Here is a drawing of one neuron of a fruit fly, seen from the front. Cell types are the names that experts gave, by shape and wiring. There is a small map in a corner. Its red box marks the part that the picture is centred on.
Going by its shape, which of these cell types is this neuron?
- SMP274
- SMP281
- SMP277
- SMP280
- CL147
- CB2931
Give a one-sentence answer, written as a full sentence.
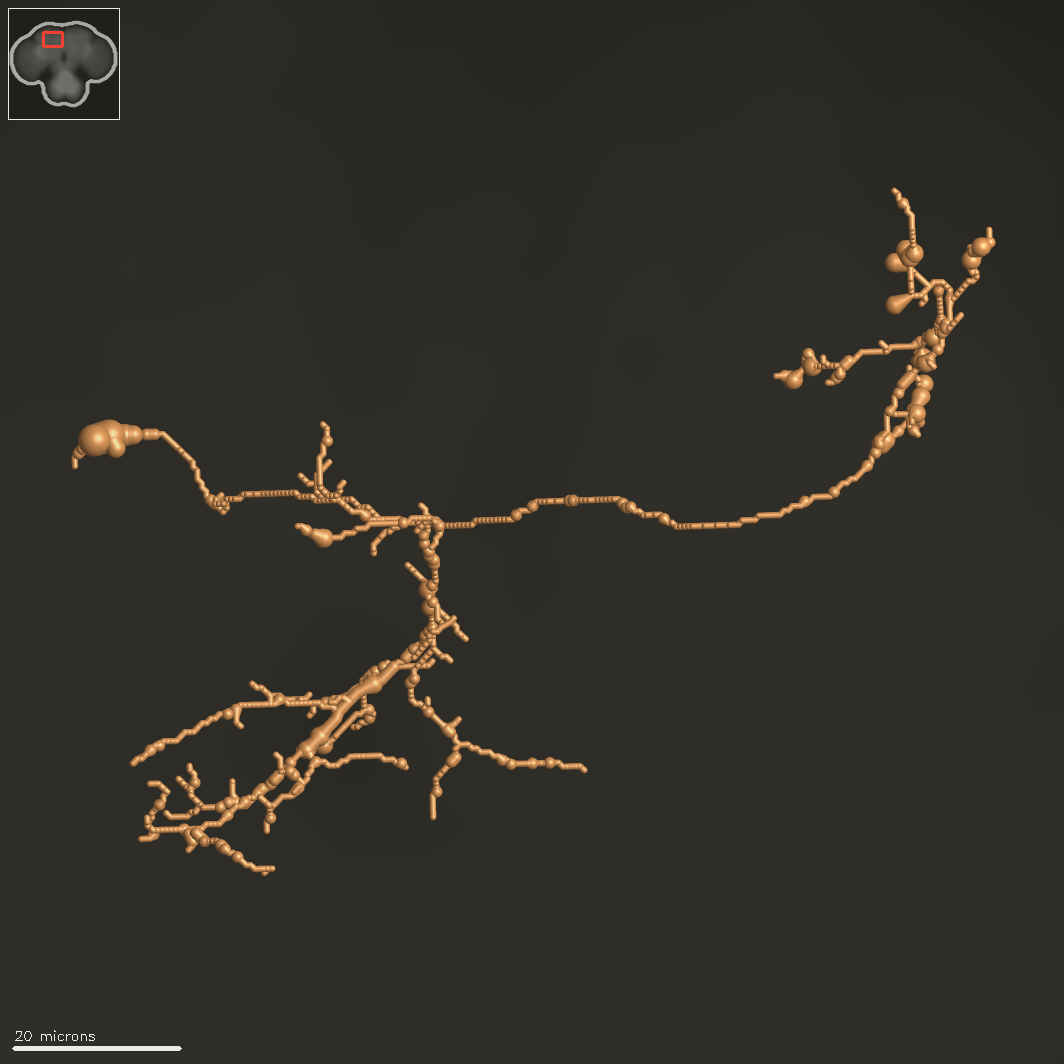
Regarding its cell type, the neuron is SMP280.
